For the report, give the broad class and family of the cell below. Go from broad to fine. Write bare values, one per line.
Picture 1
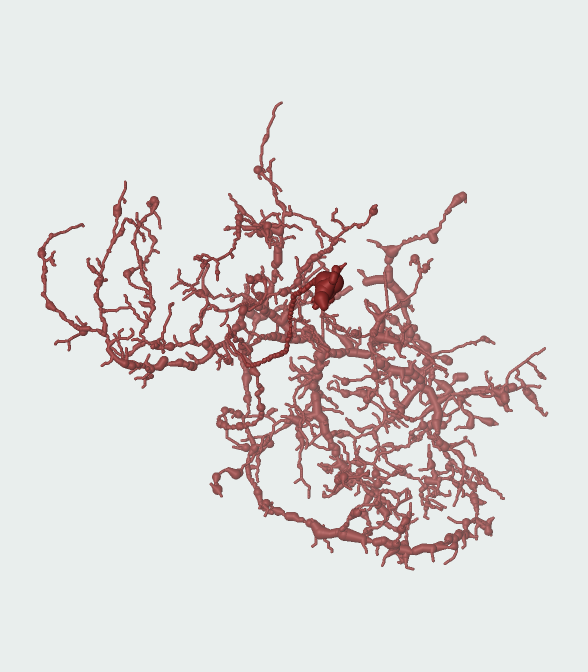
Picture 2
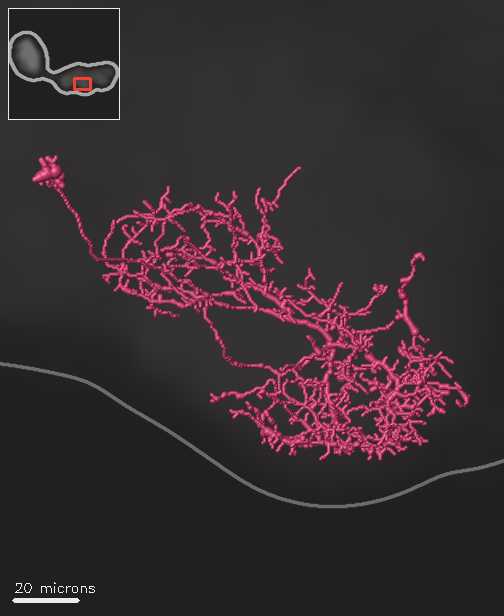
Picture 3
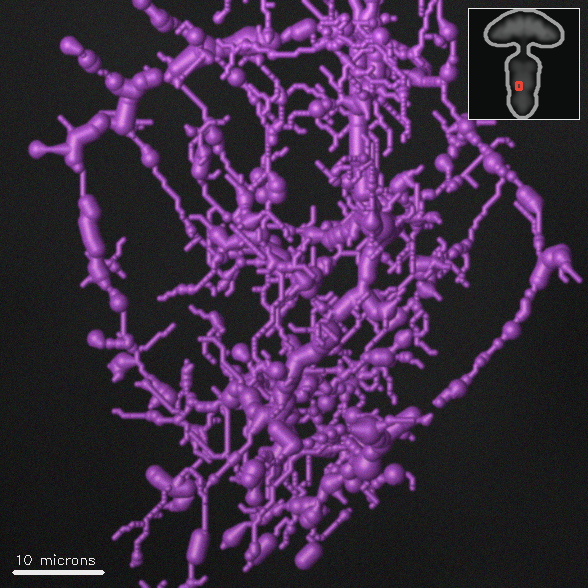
nerve-cord intrinsic neuron
hemilineage 09A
